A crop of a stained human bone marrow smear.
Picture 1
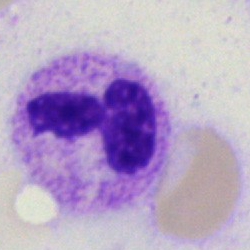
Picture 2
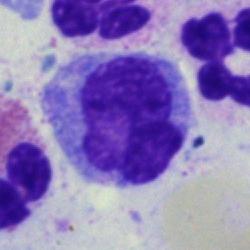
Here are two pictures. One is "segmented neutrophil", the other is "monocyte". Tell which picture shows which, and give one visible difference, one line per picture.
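Picture 1: segmented neutrophil. The cytoplasm is abundant and pale lilac.
Picture 2: monocyte. The nucleus fills most of the cell.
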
